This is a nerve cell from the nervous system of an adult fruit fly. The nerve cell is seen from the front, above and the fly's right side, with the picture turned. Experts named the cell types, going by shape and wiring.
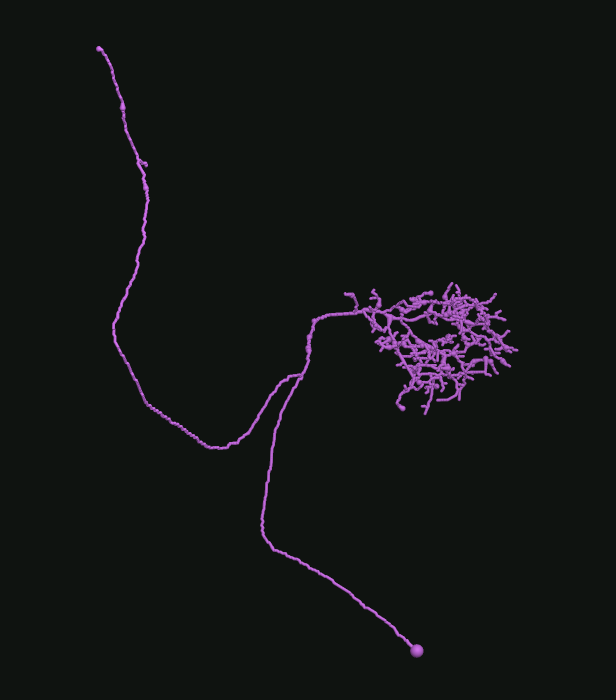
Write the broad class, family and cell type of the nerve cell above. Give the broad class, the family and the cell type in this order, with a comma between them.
nerve-cord intrinsic neuron, hemilineage 23B, IN23B075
